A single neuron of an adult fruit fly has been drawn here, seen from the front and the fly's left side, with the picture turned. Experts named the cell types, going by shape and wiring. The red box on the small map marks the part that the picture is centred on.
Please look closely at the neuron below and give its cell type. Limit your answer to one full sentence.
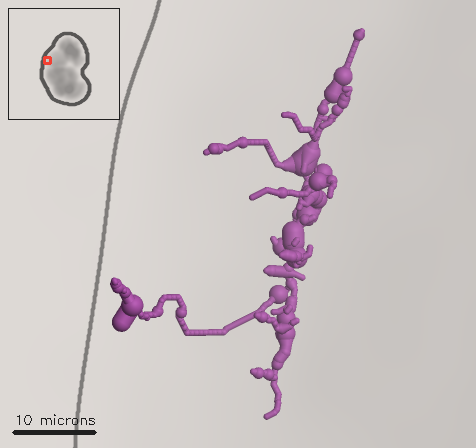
This neuron counts as a member of the cell type Dm-DRA2.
